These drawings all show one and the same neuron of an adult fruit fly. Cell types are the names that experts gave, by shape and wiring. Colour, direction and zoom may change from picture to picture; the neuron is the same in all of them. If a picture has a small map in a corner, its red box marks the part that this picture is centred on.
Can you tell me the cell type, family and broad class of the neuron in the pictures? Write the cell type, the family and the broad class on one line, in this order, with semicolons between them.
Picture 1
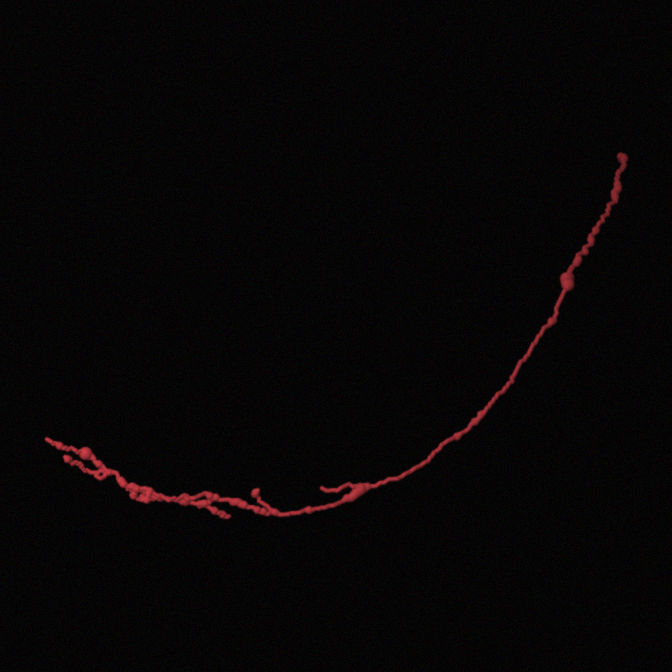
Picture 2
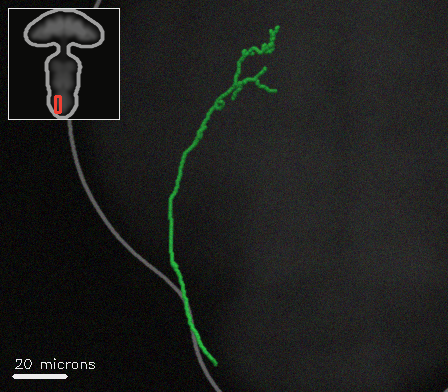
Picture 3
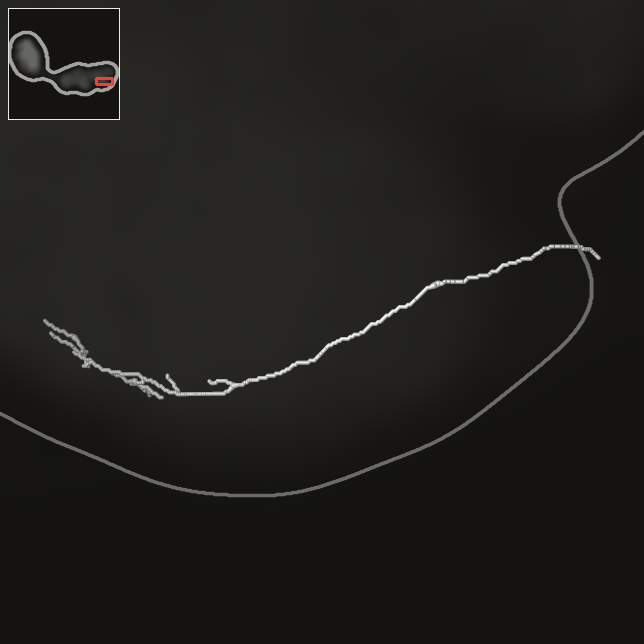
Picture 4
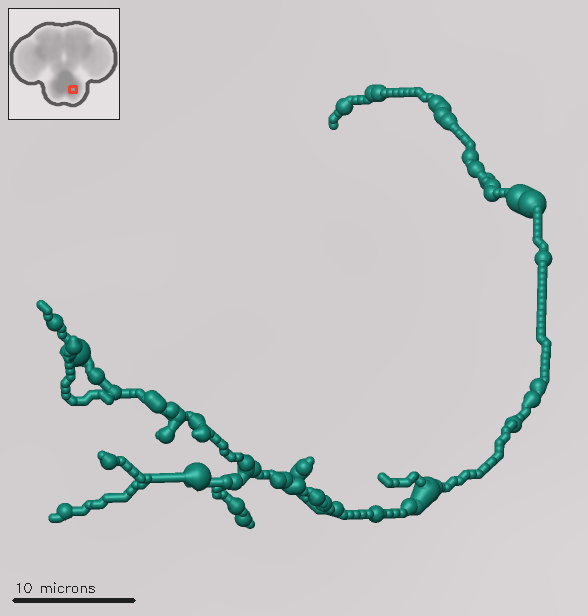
SNta31; class mechanosensory tactile; sensory neuron entering the nerve cord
